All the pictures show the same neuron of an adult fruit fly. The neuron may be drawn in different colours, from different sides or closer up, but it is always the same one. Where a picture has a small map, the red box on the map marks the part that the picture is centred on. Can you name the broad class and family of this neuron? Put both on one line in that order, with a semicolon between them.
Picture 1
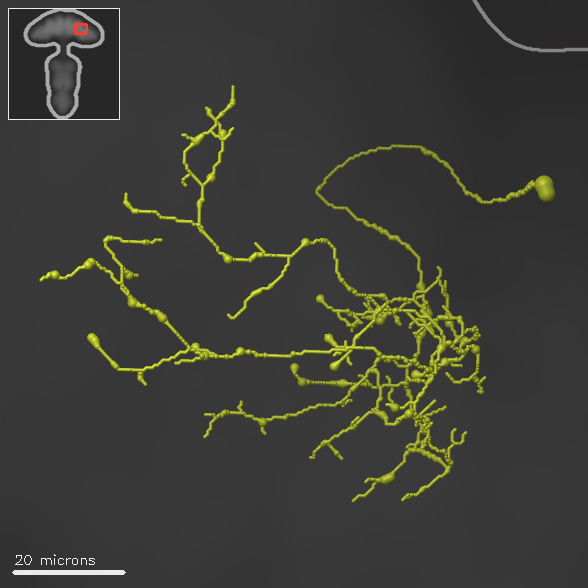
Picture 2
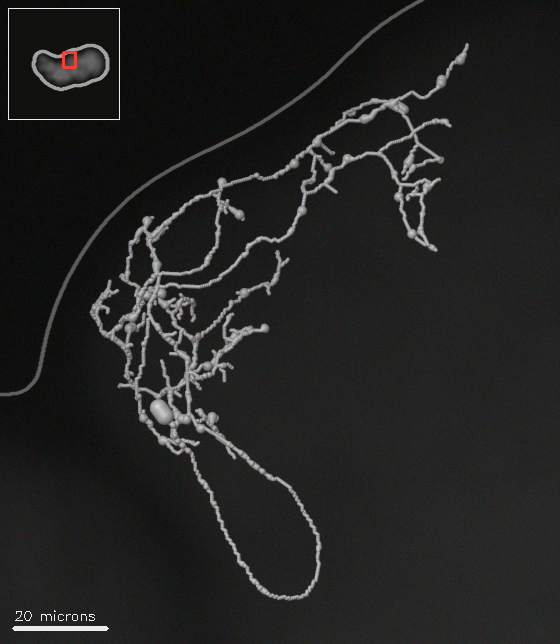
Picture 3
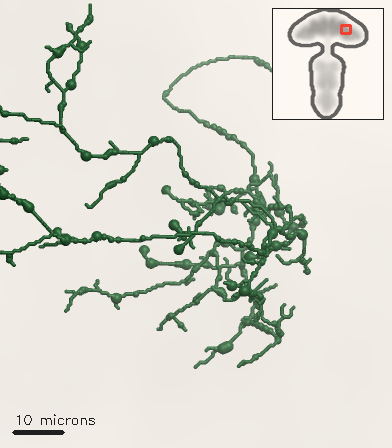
central-brain intrinsic neuron; hemilineage LHl4_dorsal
